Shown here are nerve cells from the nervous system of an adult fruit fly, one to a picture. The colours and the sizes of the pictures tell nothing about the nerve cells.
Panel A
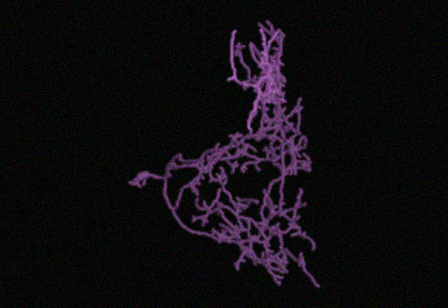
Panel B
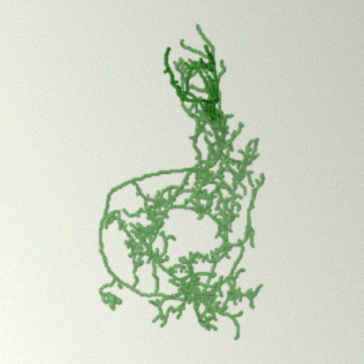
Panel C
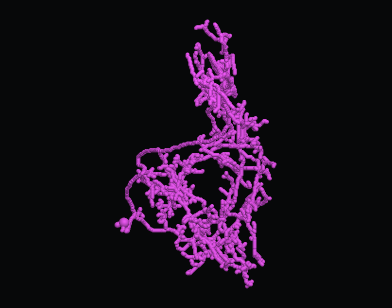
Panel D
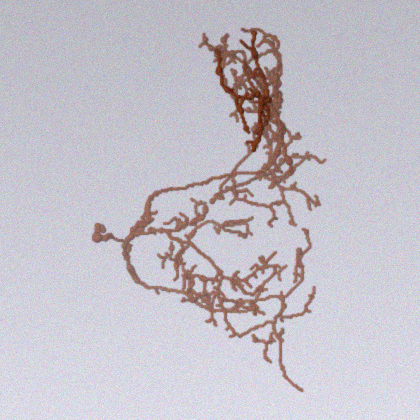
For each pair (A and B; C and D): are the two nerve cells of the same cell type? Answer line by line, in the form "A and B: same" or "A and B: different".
A and B: same
C and D: same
